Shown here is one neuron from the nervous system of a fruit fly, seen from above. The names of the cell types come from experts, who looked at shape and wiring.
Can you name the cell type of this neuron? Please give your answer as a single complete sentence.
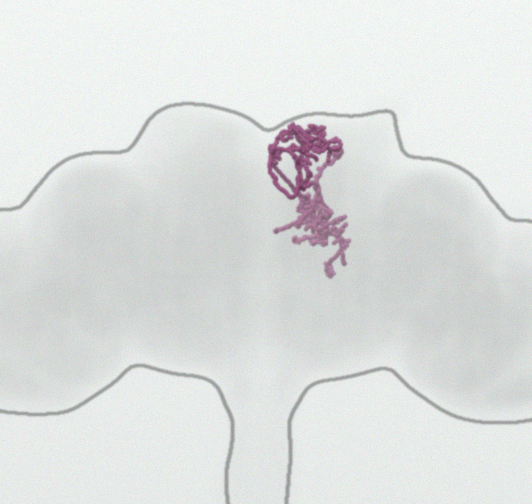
The cell type name for this neuron is GNG291.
